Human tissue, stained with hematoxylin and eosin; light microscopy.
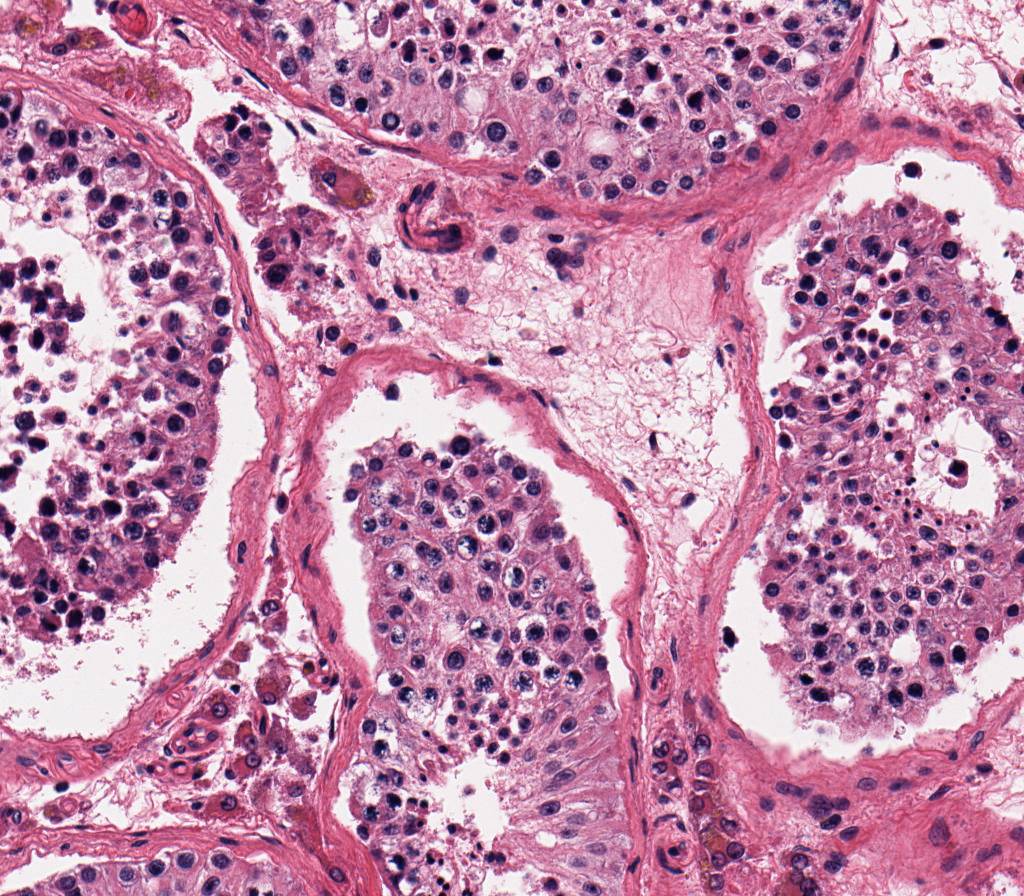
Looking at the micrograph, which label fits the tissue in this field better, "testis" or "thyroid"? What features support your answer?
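Testis. Several large rounded tubules, cut in cross-section, separated by interstitial tissue. Tubules lined by a stratified epithelium many cells deep, mostly rounded cells with dark round nuclei, many showing coarsely clumped chromatin.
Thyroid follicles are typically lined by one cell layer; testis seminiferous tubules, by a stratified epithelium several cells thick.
Lower left interstitium: clusters of polygonal cells with abundant pink cytoplasm.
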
